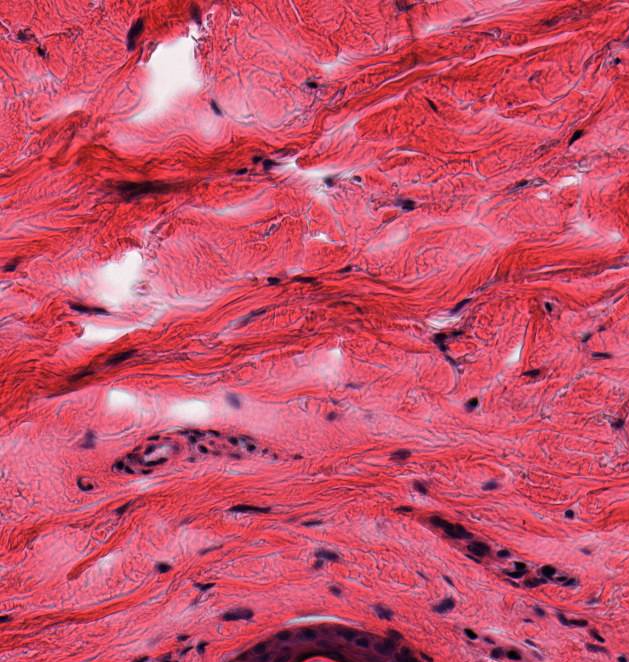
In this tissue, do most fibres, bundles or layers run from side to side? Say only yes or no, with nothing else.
Yes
